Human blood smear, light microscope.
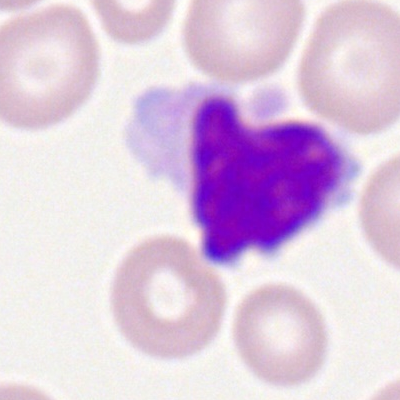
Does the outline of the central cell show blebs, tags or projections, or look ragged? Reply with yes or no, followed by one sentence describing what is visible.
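Yes. The cell outline is irregular, with a ragged fringe of cytoplasm on the left.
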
